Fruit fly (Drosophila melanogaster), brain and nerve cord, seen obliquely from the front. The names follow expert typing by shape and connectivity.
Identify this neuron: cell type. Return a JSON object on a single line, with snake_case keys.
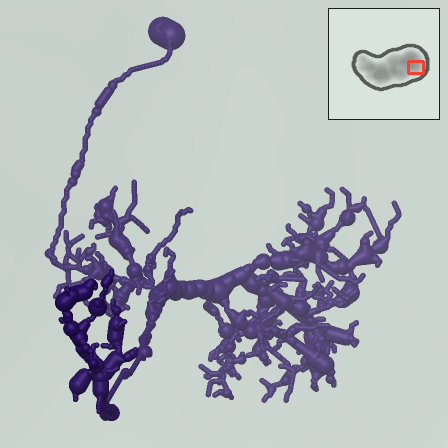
{"cell_type": "Y3"}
